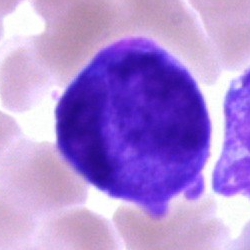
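Blast, centre of field. Small amount of visible cytoplasm, deep blue-purple. Small rounded blebs bulging from lower edge. No granules seen. No vacuoles seen.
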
